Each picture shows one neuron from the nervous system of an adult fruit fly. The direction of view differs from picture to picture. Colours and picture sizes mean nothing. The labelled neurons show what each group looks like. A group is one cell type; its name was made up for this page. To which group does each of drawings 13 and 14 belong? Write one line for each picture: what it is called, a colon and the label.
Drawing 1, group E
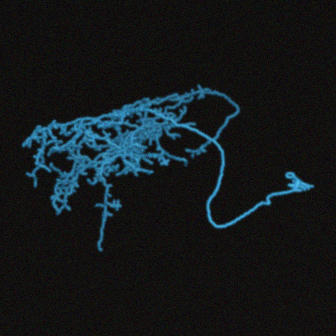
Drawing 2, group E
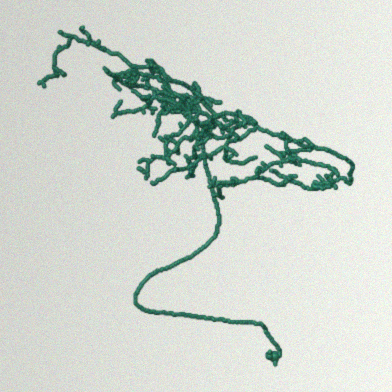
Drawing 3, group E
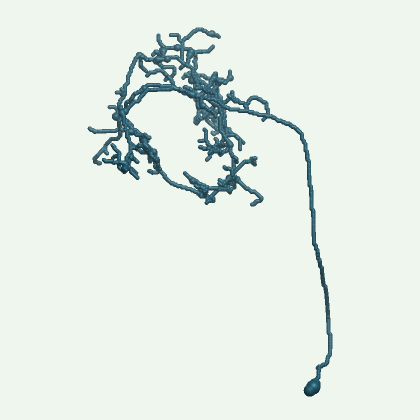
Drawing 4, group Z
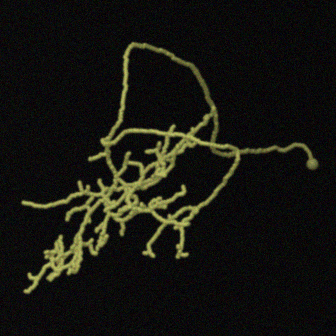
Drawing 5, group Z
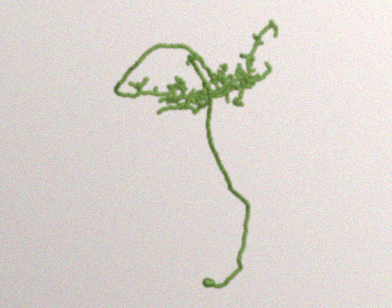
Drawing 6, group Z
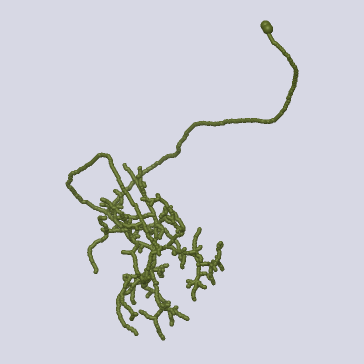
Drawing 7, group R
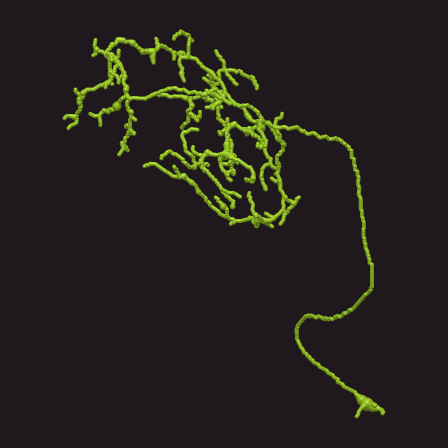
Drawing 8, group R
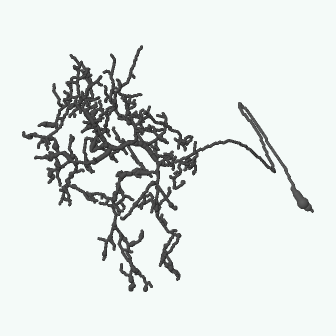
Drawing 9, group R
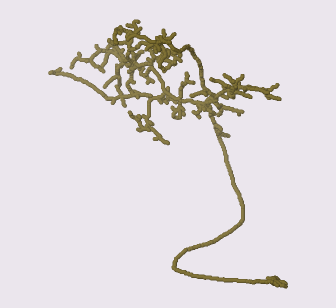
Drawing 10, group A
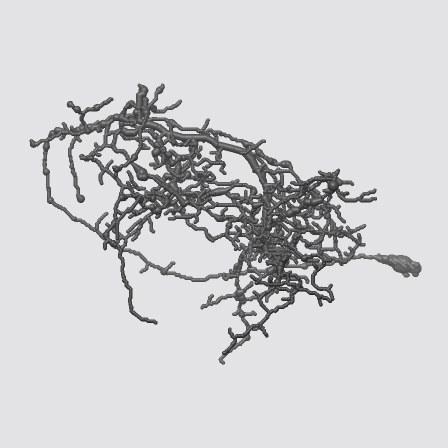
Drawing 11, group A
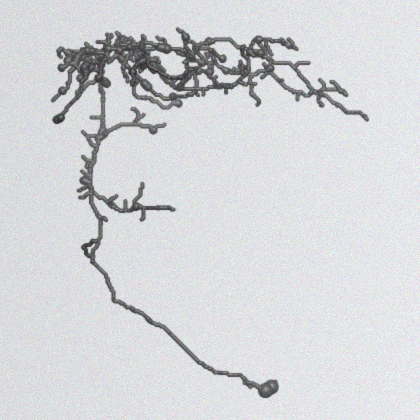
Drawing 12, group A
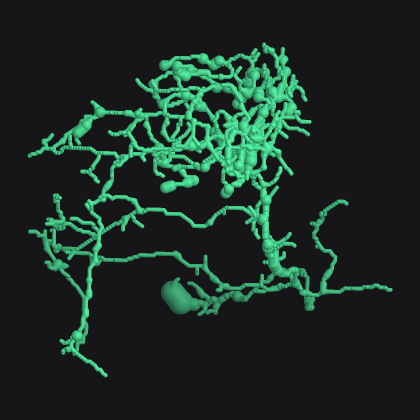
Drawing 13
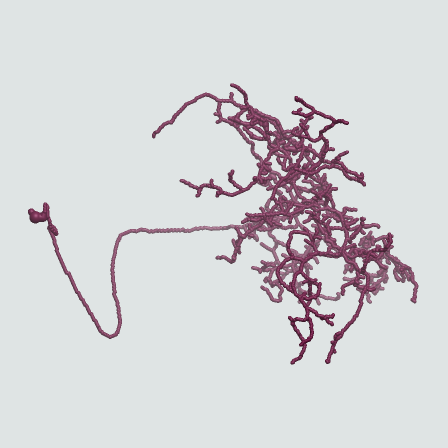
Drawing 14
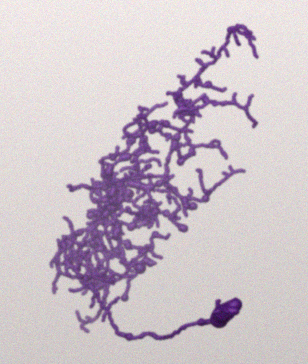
13: group E
14: group A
